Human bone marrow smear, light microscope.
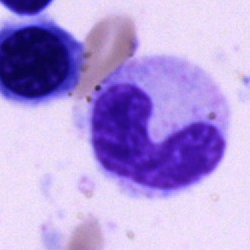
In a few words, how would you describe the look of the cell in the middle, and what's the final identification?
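The nucleus is a thick kidney or horseshoe shape with a deep notch opening toward the upper right, and no nucleoli are visible in it. Cytoplasm is plentiful and pale lilac, lying mostly above and to the right of the nucleus. This is a band neutrophil.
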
